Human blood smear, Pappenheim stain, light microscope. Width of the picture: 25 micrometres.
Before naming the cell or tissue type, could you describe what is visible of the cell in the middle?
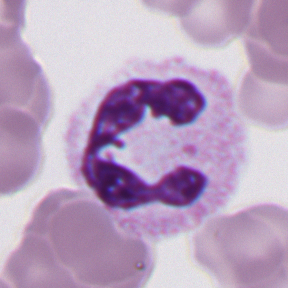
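C-shaped nucleus, open to the right; no nucleoli visible. Fine pinkish-violet granules fill the cytoplasm, which has no vacuoles. Cell in the middle: segmented neutrophil.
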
